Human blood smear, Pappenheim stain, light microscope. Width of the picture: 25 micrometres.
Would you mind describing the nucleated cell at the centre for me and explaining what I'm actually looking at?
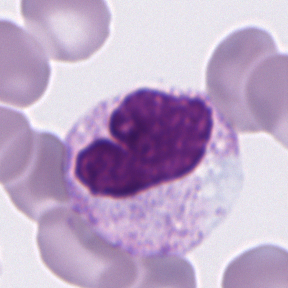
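Start with where the nucleus sits: in the upper part of the cell, so that more cytoplasm is left below it. It measures about 13 by 8 micrometres, and its chromatin is dark purple and coarsely clumped. Now the cytoplasm: there is plenty of it, pale lilac, with fine pinkish-purple granules scattered all through it. This cell is a band neutrophil.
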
